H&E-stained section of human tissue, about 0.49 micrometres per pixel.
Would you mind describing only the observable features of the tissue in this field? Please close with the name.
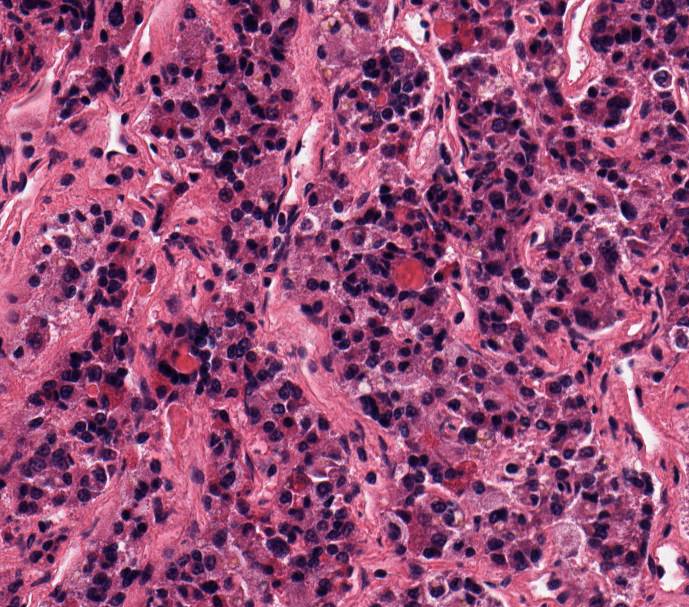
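Thin pink fibrous septa divide the cells into nests and cords throughout. Cells with bright red cytoplasm mix with cells of pale or purplish-grey cytoplasm. Nuclei are small, round, dark and fairly uniform. A few cells, one near the centre and one left of it, hold a large round glassy bright red cytoplasmic body. This is pituitary.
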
